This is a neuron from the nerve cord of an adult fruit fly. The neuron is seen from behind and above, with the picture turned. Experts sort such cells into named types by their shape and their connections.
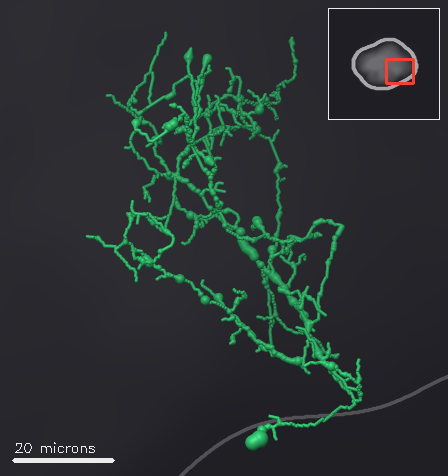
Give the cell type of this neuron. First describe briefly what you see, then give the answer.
By the scale bar it is about 85 microns tall in this view. Dozens of branch ends can be seen. It is a nerve-cord intrinsic neuron. Its cell type is IN20A.22A083.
